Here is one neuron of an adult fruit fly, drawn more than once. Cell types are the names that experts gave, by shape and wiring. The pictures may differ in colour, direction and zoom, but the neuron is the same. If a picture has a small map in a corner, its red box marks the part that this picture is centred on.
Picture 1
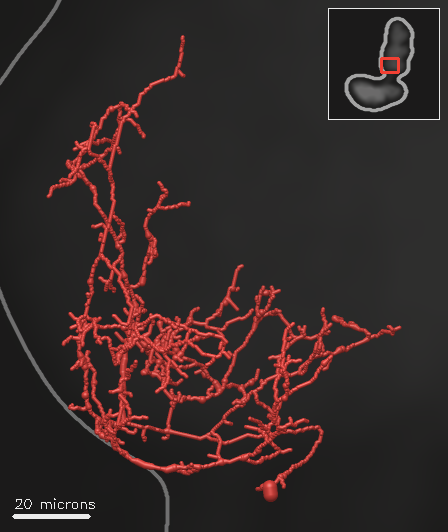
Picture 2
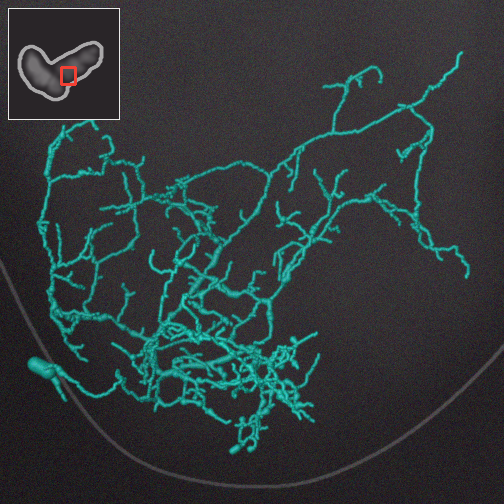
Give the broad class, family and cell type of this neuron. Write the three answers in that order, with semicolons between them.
nerve-cord intrinsic neuron; hemilineage 13A; IN13A049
